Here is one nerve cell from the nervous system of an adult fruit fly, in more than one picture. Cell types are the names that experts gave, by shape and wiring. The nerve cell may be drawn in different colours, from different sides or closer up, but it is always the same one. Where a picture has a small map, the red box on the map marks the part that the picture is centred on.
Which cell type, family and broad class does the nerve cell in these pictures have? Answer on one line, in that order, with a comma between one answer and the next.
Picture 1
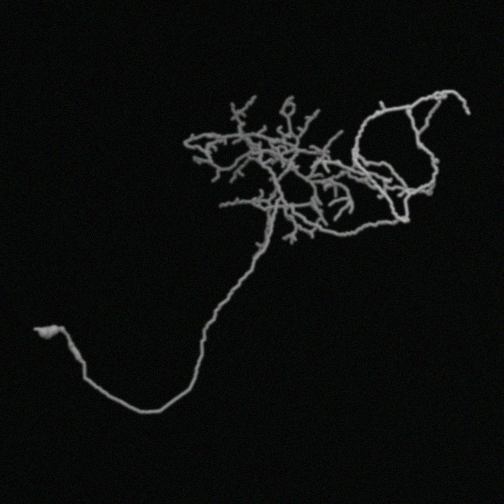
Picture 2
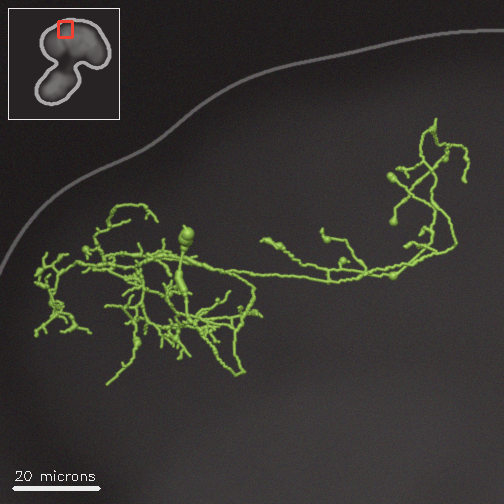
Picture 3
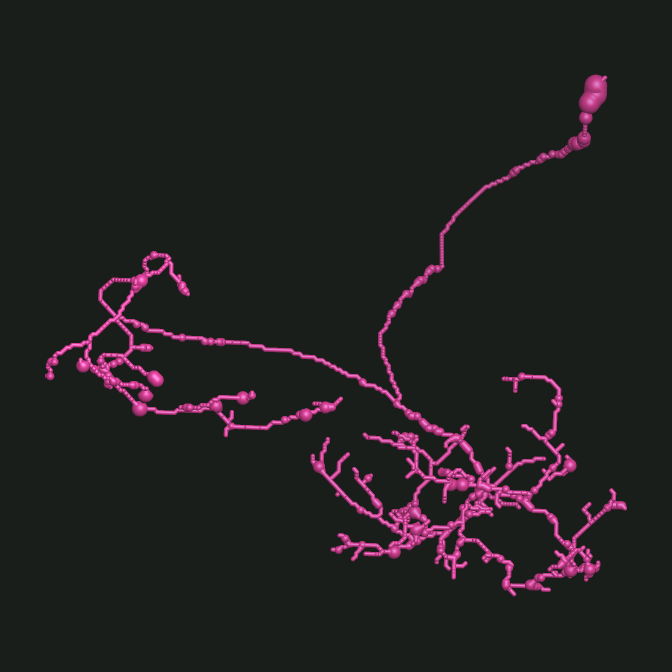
CB2701, hemilineage LHa1, central-brain intrinsic neuron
